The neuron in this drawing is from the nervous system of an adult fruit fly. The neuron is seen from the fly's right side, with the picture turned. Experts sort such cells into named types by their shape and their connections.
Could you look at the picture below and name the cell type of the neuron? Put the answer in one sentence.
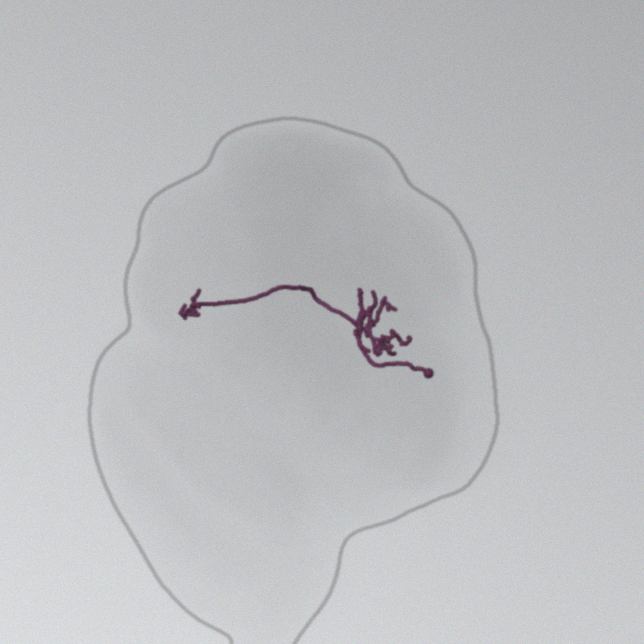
The cell type is M_vPNml60.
